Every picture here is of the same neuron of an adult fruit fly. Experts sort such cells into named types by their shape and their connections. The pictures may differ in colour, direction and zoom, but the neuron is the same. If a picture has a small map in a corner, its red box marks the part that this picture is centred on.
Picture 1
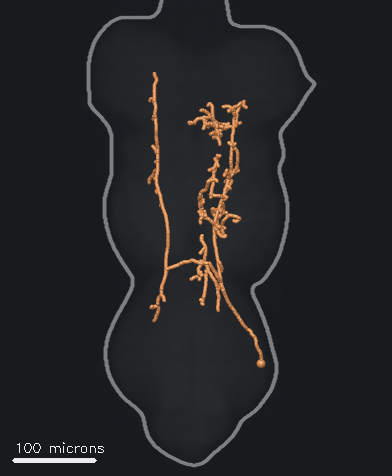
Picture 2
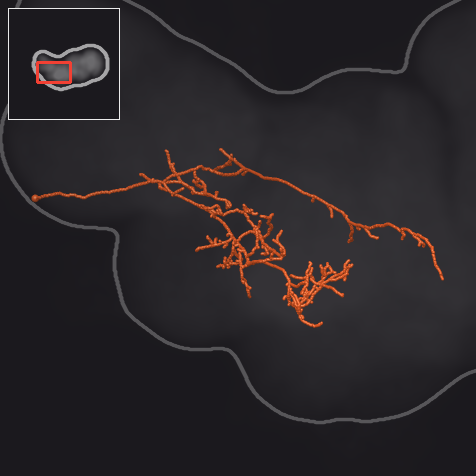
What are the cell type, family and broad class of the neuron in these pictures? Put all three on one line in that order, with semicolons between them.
IN08B063; hemilineage 08B; nerve-cord intrinsic neuron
